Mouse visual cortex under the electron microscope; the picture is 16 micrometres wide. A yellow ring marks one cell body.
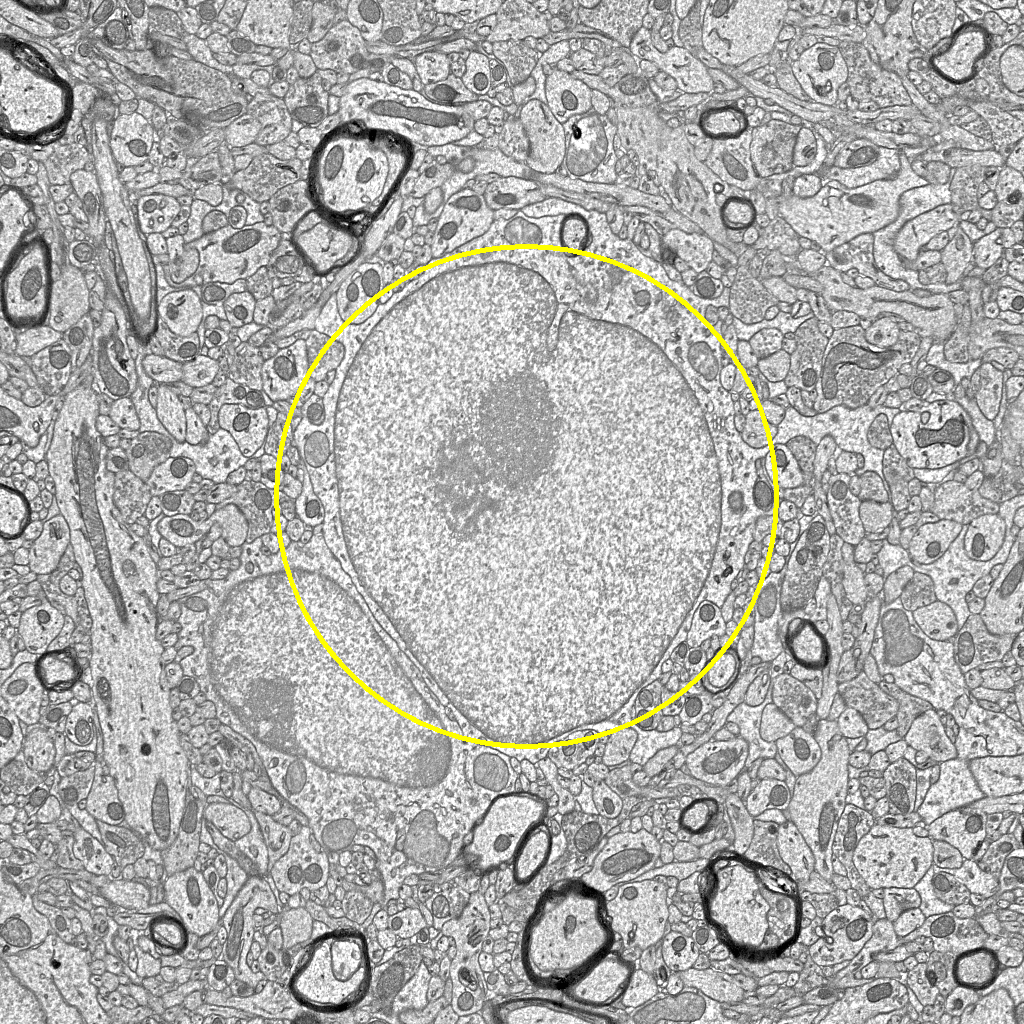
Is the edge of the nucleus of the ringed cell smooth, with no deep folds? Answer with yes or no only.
No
